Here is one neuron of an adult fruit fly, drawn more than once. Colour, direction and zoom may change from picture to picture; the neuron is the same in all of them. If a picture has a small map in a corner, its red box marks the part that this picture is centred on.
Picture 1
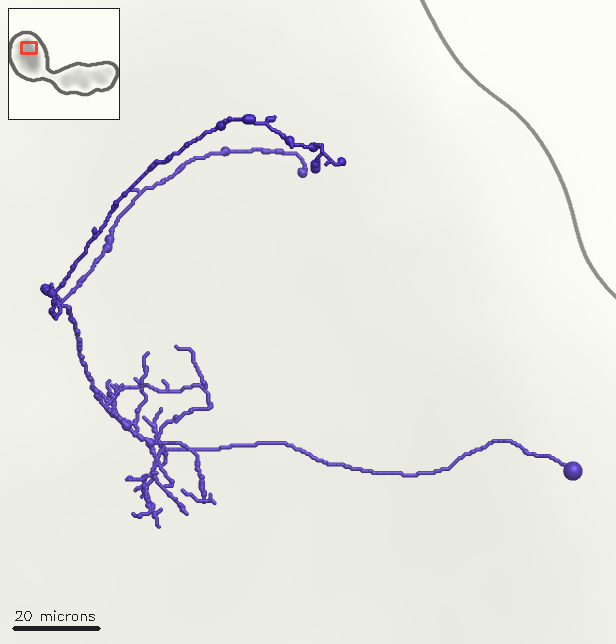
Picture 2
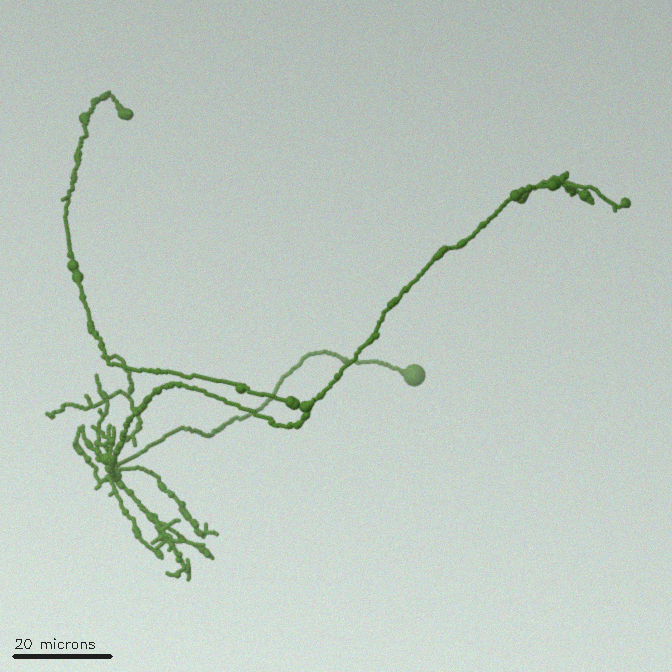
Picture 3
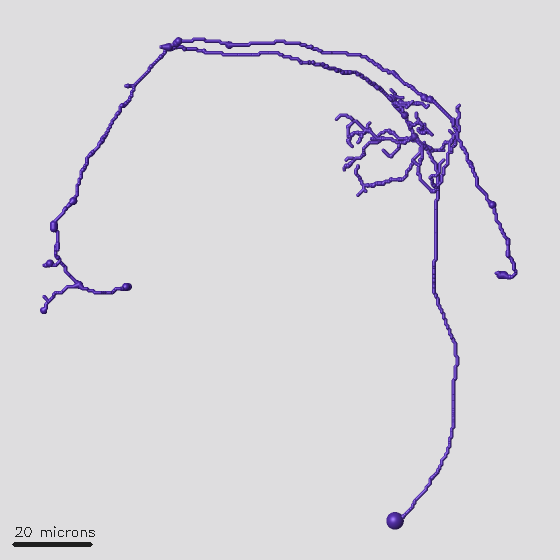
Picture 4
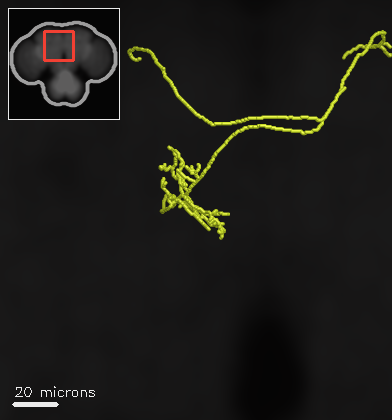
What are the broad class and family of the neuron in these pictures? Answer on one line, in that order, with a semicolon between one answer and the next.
central-brain intrinsic neuron; class CX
